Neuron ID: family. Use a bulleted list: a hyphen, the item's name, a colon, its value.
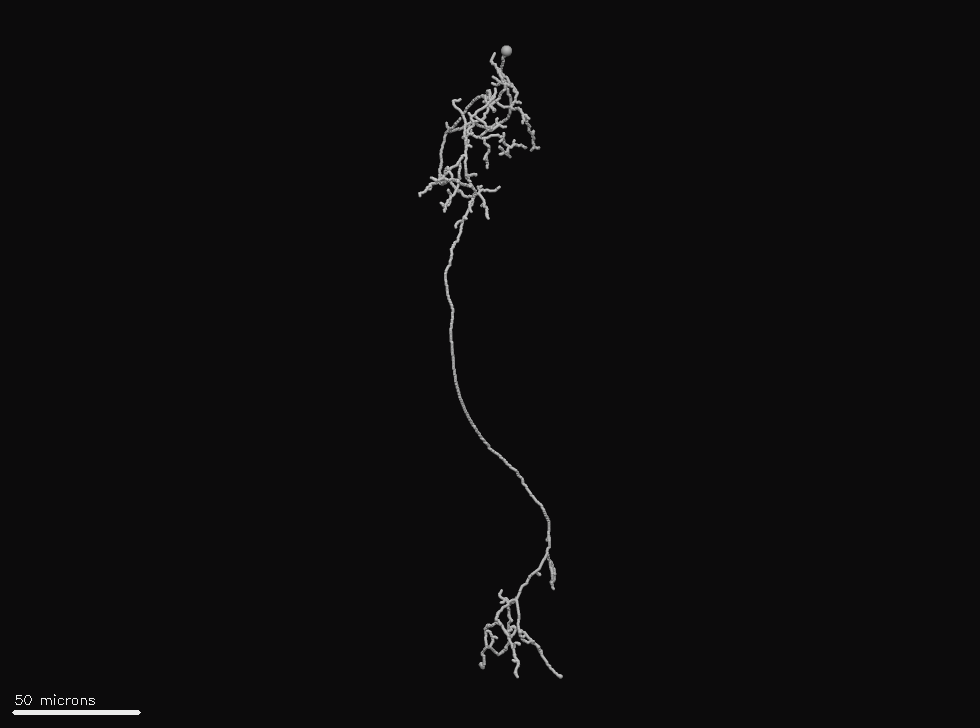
- family: hemilineage SMPpv1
